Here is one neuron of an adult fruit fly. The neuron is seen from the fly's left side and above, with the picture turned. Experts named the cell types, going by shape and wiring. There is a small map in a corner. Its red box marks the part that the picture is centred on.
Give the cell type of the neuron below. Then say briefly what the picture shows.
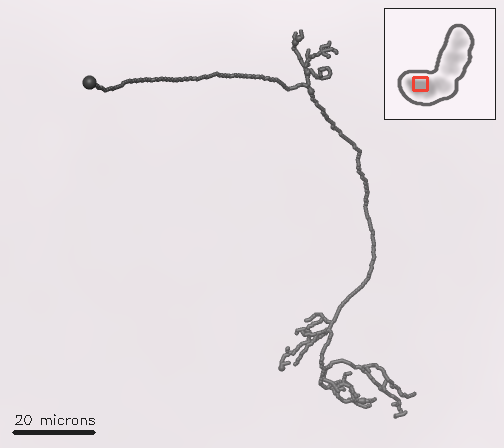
It is of cell type PFNp_b. This is a central-brain intrinsic neuron. The cell body is at the upper left of the picture. By the scale bar it is about 100 microns tall in this view.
